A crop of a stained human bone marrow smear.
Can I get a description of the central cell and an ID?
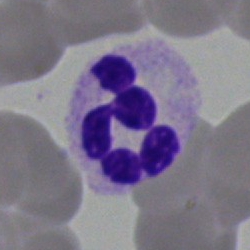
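The nucleus is divided into five separate lobes, arranged in a ring around a pale central space. No nucleoli are visible in any of the lobes. The cytoplasm is pale lilac-pink. The cell is a segmented neutrophil.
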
